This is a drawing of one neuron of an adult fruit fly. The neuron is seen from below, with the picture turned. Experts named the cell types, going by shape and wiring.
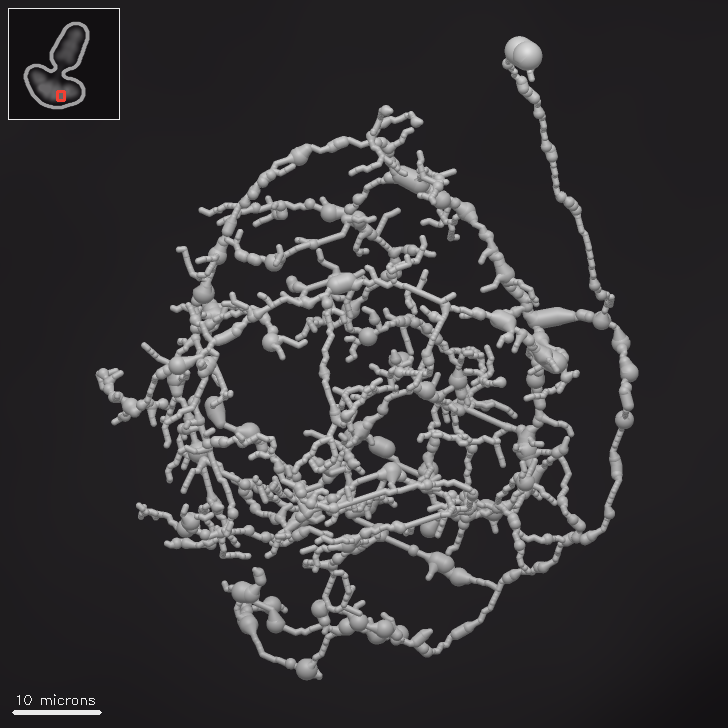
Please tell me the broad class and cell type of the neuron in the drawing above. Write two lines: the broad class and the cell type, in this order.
central-brain intrinsic neuron
CB2498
